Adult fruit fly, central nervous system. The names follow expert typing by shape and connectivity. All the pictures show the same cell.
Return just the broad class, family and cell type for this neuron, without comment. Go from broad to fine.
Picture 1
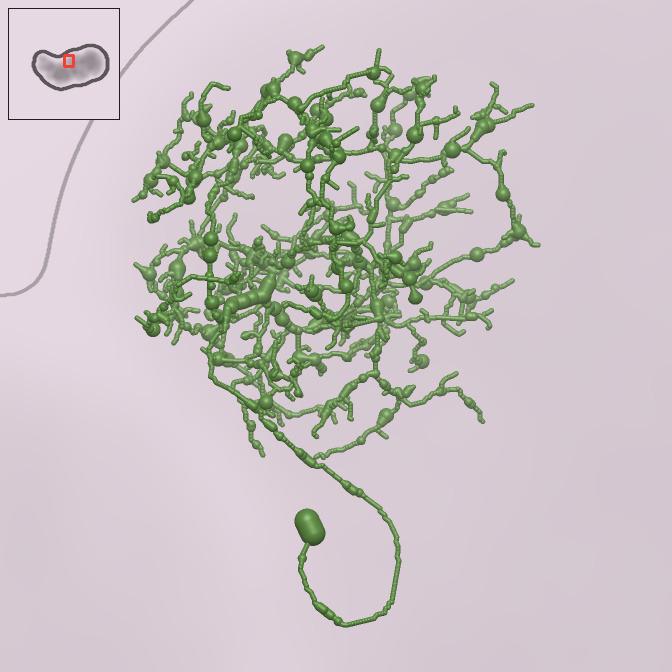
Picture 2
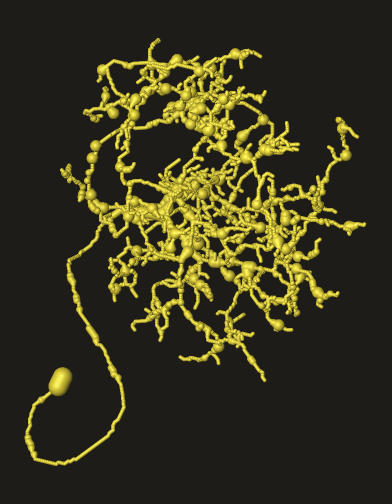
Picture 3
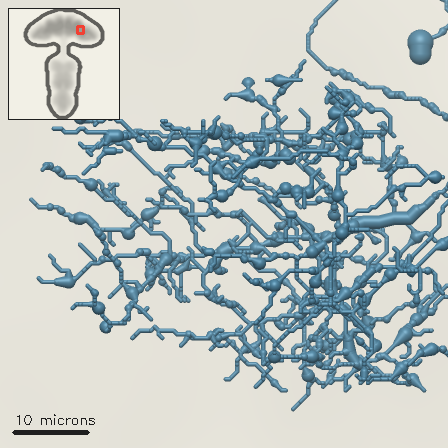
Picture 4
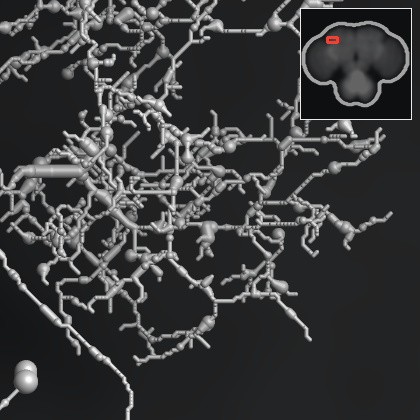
central-brain intrinsic neuron; hemilineage LHl4_dorsal; LHAV4g13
